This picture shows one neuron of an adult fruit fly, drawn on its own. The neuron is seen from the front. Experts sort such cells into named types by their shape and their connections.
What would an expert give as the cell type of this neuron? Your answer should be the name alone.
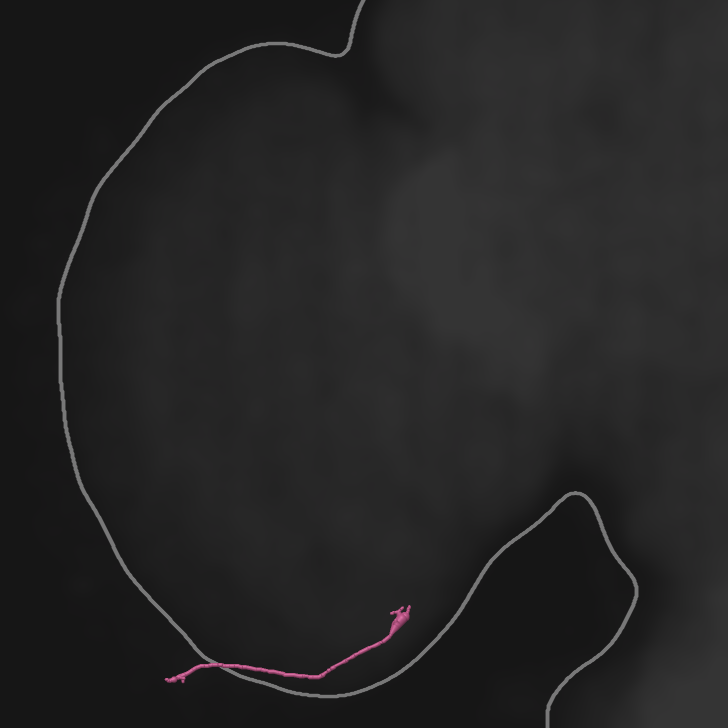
L2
